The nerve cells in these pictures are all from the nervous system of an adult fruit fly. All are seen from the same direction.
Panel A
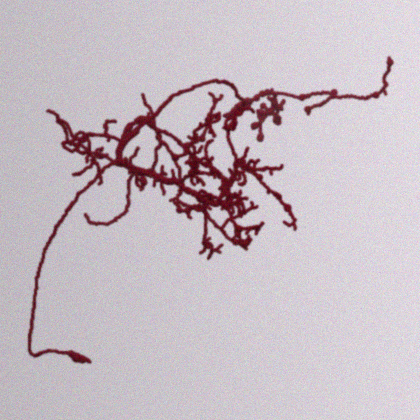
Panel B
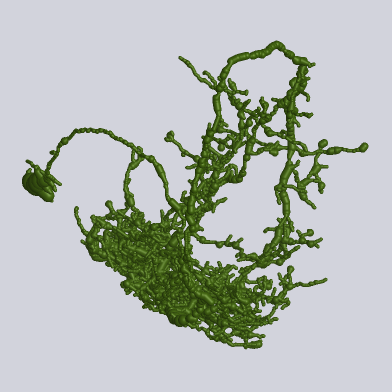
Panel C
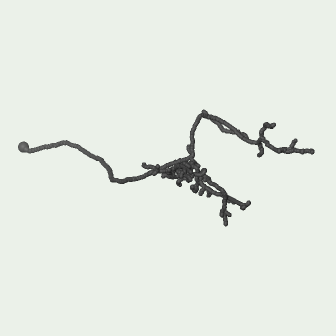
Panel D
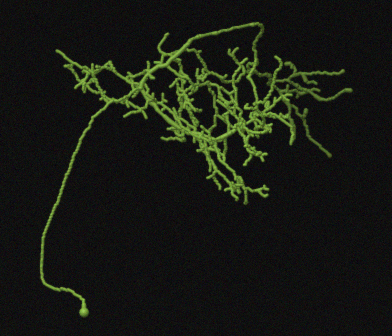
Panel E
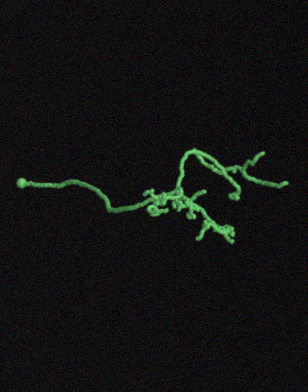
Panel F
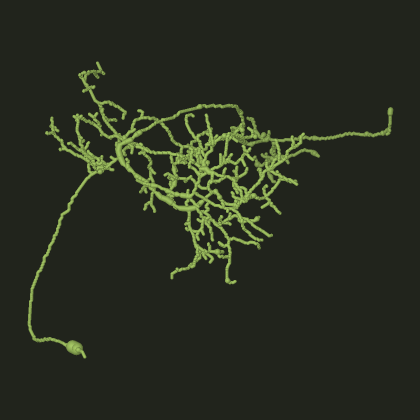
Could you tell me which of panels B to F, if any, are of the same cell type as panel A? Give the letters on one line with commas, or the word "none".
D, F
